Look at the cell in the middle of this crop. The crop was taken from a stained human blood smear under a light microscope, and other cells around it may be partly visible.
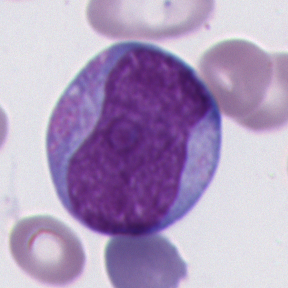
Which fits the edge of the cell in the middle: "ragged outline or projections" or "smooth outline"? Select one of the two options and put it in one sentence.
In outline, this cell is smooth rather than rough.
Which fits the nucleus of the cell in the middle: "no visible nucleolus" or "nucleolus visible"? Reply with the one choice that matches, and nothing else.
Nucleolus visible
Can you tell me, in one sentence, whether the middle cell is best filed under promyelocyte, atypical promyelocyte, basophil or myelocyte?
The cell positioned in the middle of the field is a promyelocyte.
